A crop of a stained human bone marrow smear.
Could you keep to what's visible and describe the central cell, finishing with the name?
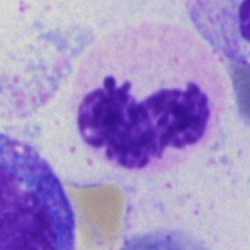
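Outline round, smooth. Nucleus wider side to side than tall. Small knob-like bumps project from its upper edge. No vacuoles seen in cytoplasm. Segmented neutrophil.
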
